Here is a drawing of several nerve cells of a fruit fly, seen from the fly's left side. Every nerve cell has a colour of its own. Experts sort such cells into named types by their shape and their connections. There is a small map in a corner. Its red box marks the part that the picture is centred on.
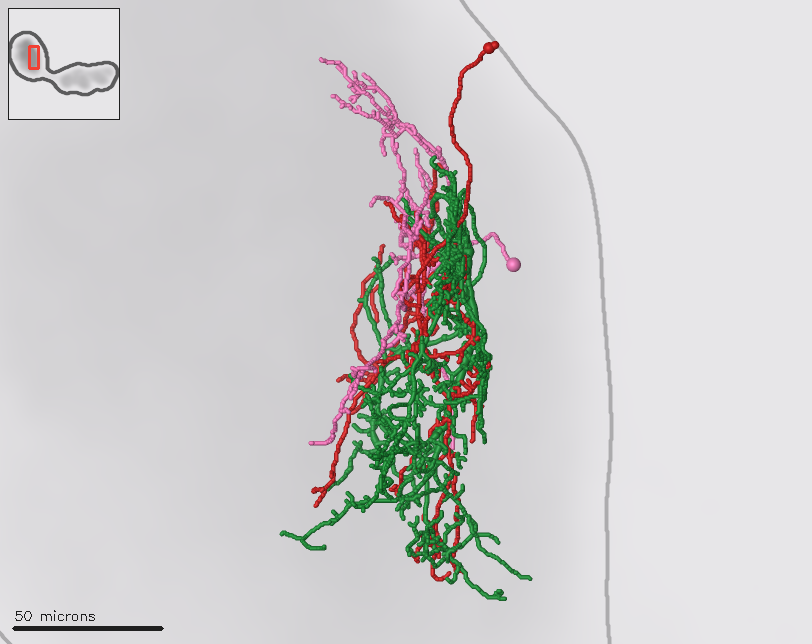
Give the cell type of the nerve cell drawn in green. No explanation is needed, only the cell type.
PS278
